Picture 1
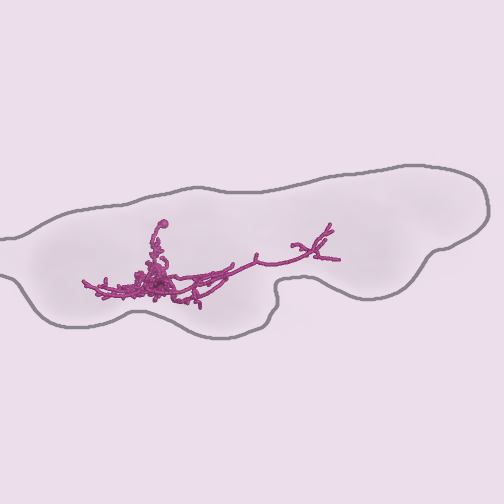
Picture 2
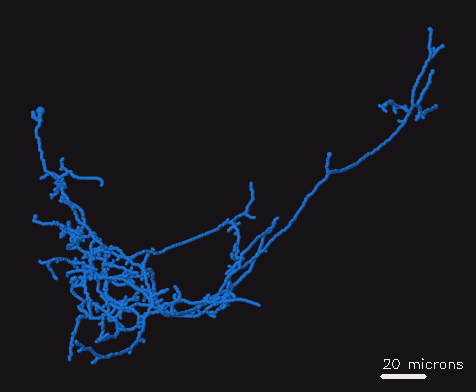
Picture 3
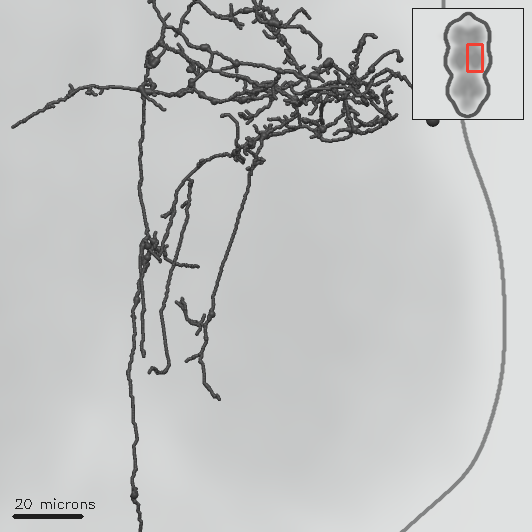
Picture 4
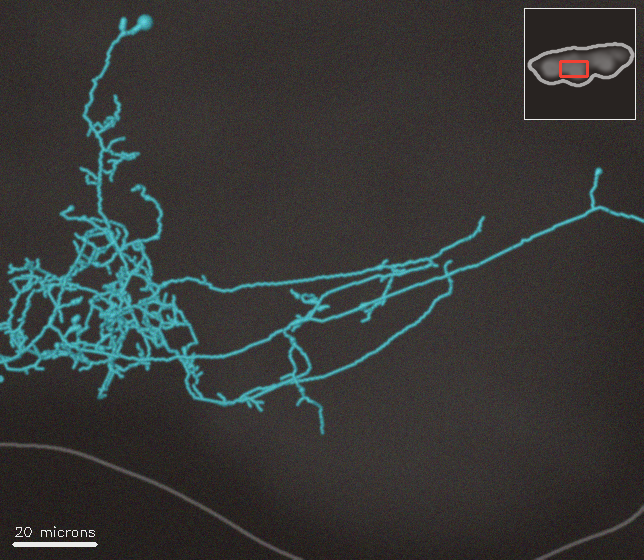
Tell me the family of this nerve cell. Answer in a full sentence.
The family is hemilineage 17A.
